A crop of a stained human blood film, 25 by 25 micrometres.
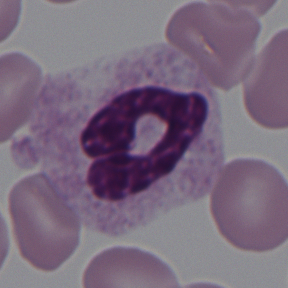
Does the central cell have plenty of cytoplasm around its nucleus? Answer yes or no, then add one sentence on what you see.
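Yes. The cytoplasm is abundant and pale lilac-pink.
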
